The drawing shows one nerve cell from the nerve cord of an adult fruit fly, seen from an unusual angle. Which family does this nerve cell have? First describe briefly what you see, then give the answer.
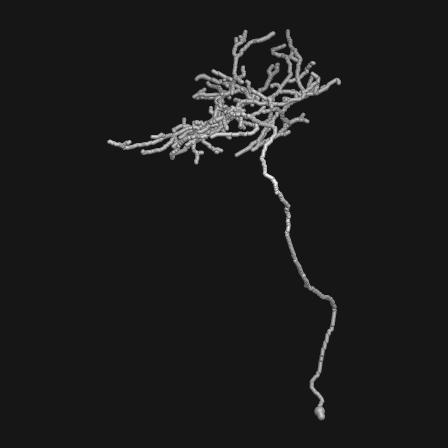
Dozens of branch ends can be seen. In this view it is taller than it is wide. This is a nerve-cord intrinsic neuron. Its family is hemilineage 02A.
